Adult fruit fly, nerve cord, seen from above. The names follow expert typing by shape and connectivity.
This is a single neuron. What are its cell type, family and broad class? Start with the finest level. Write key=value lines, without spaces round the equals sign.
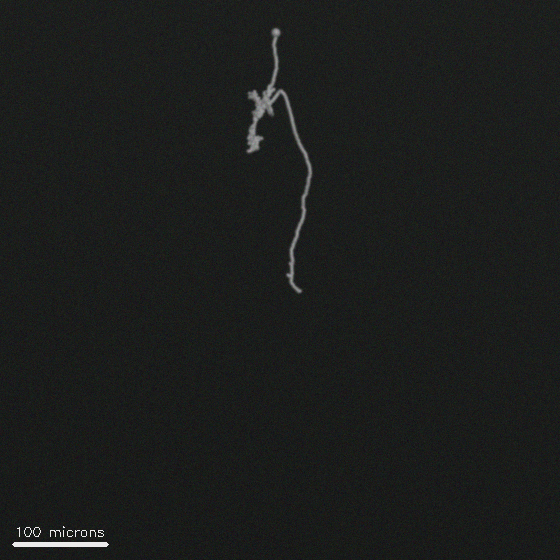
cell_type=IN10B050
family=hemilineage 10B
broad_class=nerve-cord intrinsic neuron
